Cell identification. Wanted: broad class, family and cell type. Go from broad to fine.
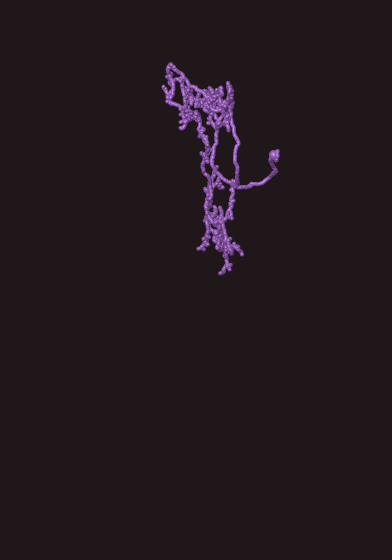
central-brain intrinsic neuron; hemilineage VPNp&v1_ventral; LoVP94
